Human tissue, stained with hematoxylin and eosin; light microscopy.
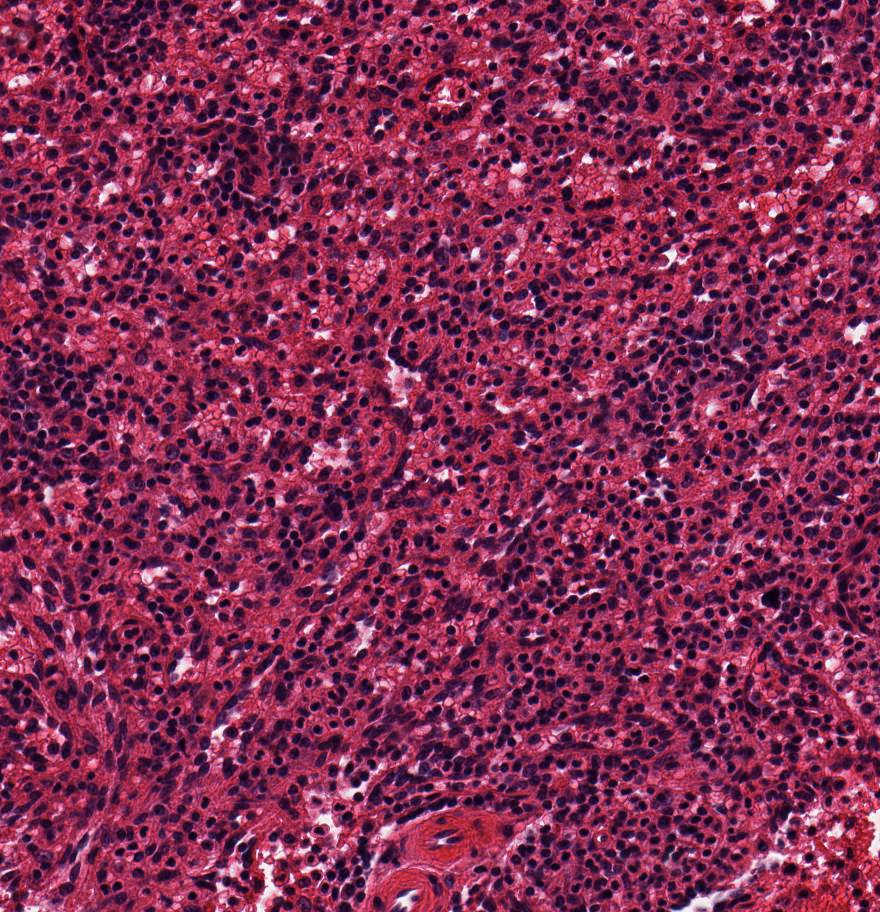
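Spleen, haematoxylin and eosin. The entire field is a diffuse, densely cellular sheet without surface epithelium. Most cells are small, with round, darkly stained nuclei and scant cytoplasm. At lower left, spindle-shaped cells with elongated nuclei form curving, streaming bundles. No fat cells are present.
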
